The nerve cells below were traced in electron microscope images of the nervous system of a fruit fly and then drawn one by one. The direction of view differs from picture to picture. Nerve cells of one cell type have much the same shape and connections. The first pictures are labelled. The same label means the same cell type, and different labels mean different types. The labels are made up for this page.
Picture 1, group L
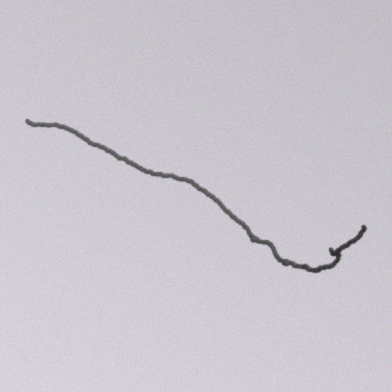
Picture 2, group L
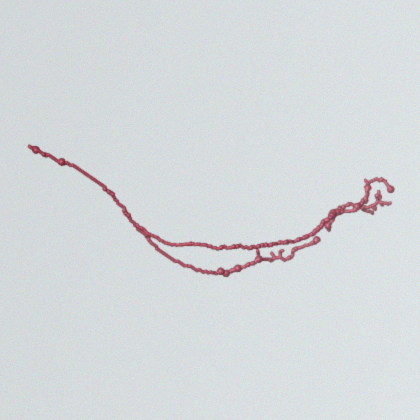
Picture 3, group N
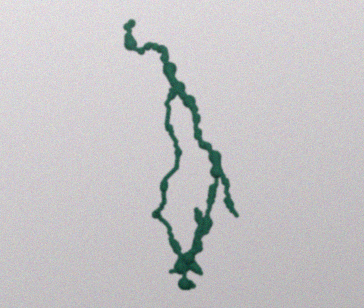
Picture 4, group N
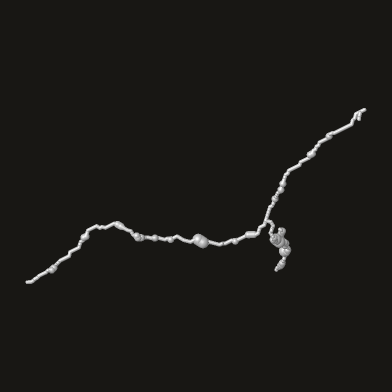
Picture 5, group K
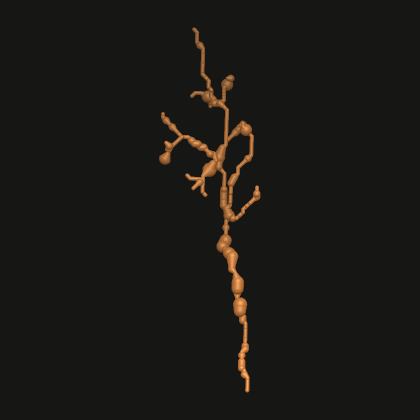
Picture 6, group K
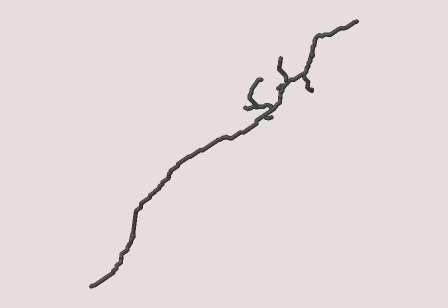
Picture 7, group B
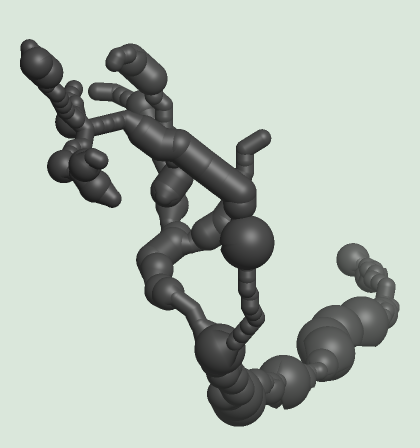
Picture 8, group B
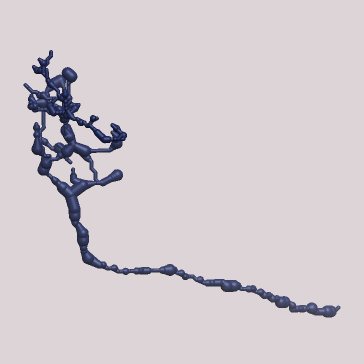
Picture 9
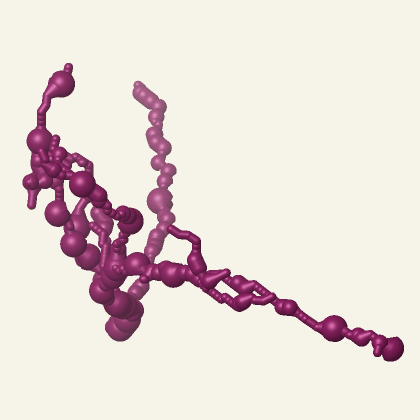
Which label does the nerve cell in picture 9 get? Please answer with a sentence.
It belongs to group B.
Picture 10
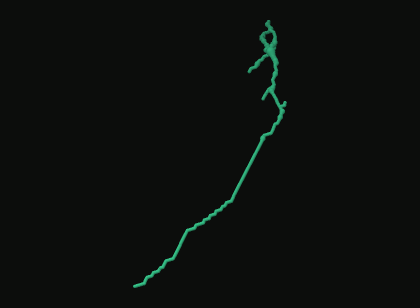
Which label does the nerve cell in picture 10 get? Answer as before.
It belongs to group B.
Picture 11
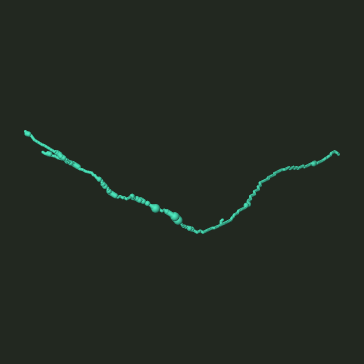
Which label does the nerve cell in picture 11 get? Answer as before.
It belongs to group L.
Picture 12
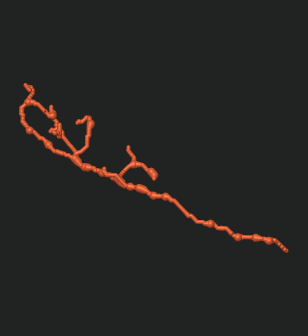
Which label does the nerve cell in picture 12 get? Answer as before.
It belongs to group N.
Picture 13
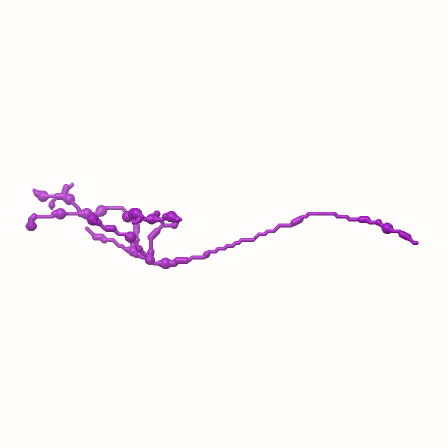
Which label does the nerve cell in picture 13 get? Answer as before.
It belongs to group K.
